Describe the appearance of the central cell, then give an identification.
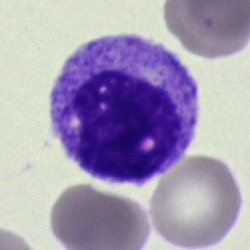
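The nucleus is located off-centre, toward the lower part of the cell. Its chromatin stains dark purple and is dense in appearance. The cytoplasm is blue-purple, with a fine, speckled purple granularity. This cell is a myelocyte.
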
